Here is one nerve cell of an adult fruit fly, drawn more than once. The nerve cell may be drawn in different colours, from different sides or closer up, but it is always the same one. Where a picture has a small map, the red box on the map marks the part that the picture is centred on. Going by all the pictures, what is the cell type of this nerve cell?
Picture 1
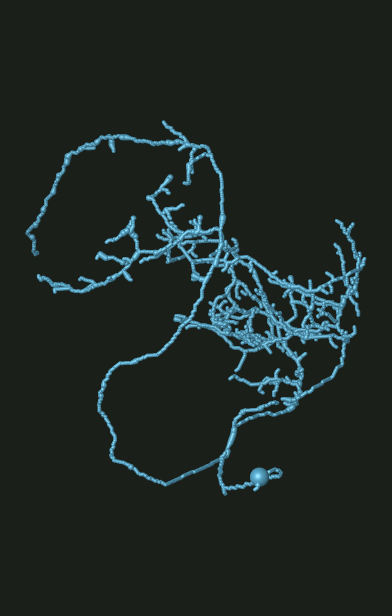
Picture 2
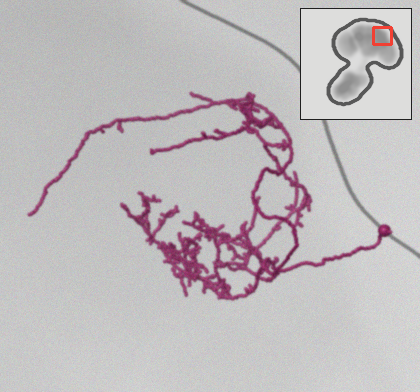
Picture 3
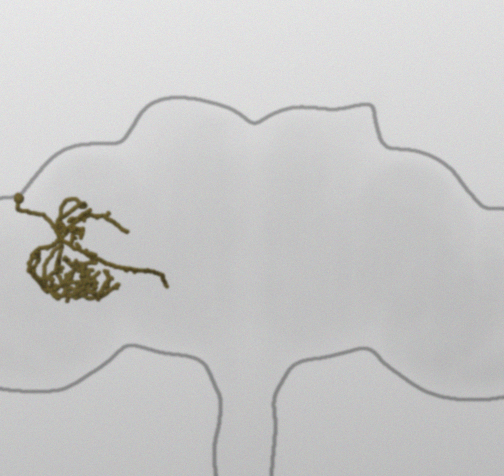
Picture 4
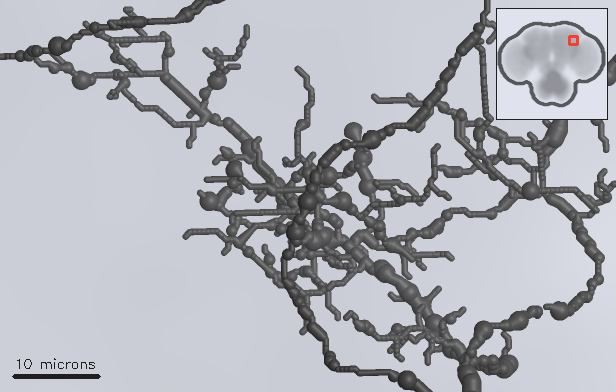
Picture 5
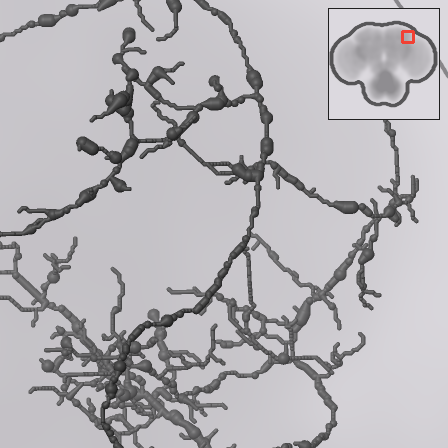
LHAV3e1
